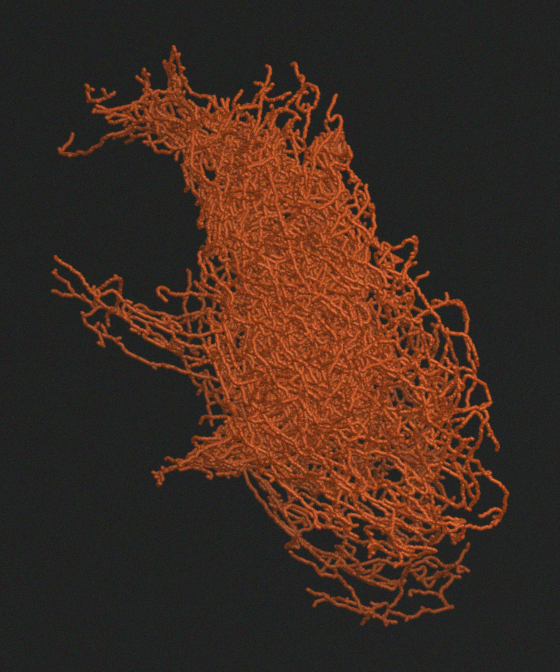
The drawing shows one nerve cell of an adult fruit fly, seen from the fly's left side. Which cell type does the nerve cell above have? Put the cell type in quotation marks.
"5-HTPMPV03"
